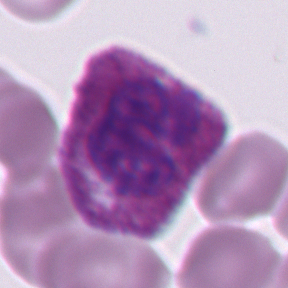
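Eosinophil (centre). Irregular, somewhat angular outline with fairly straight edges. Granules crowd the cytoplasm, leaving little clear, and partly hide the nucleus, whose outline is indistinct. A paler, less granular patch lies at lower left.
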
